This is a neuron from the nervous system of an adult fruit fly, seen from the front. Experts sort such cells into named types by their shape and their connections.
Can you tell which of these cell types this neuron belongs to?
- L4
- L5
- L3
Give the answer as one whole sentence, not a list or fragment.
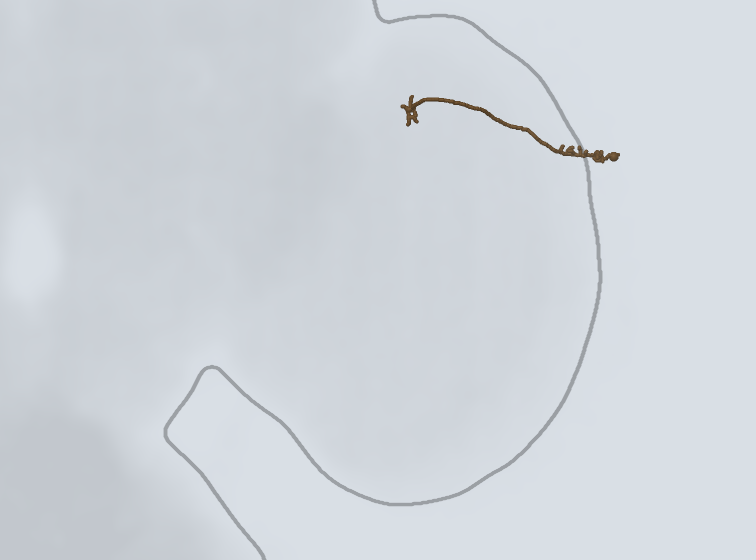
Belonging to the cell type L3 is this neuron.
